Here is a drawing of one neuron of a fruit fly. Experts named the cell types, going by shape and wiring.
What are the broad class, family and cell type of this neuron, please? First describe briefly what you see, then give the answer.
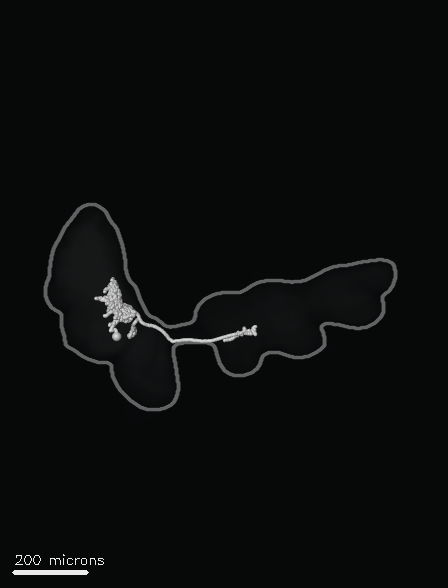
It runs through the neck, between the brain and the nerve cord. Its cell body lies on the left of the picture. From left to right in the picture it spans about 450 microns. This is a descending neuron. The family is hemilineage LB6. The cell type is DNge086.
